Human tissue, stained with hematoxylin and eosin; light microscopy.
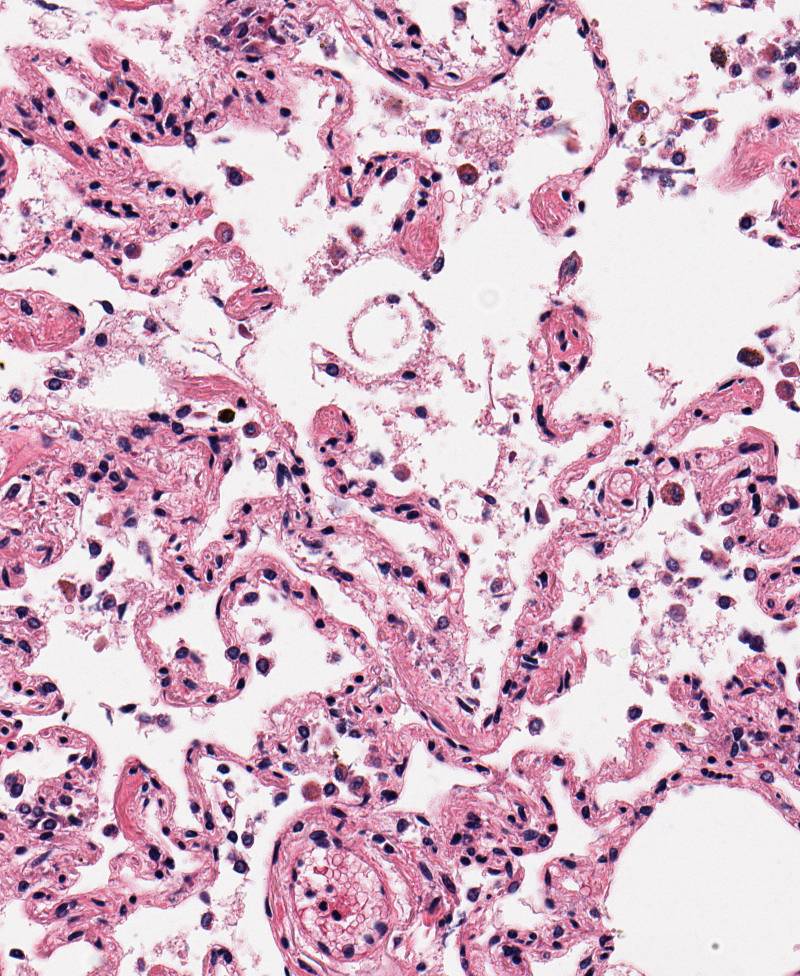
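Lung. Look first at the thin, branching pink septa: they form a lace-like network dividing the whole field into many open spaces. Notice the flattened cells lining them, with dark, elongated nuclei. In the open spaces, especially toward the upper right, lie scattered rounded free cells with brown granular cytoplasm. Wispy, pale pink granular material also lies loose in the spaces, centrally and upper right.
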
